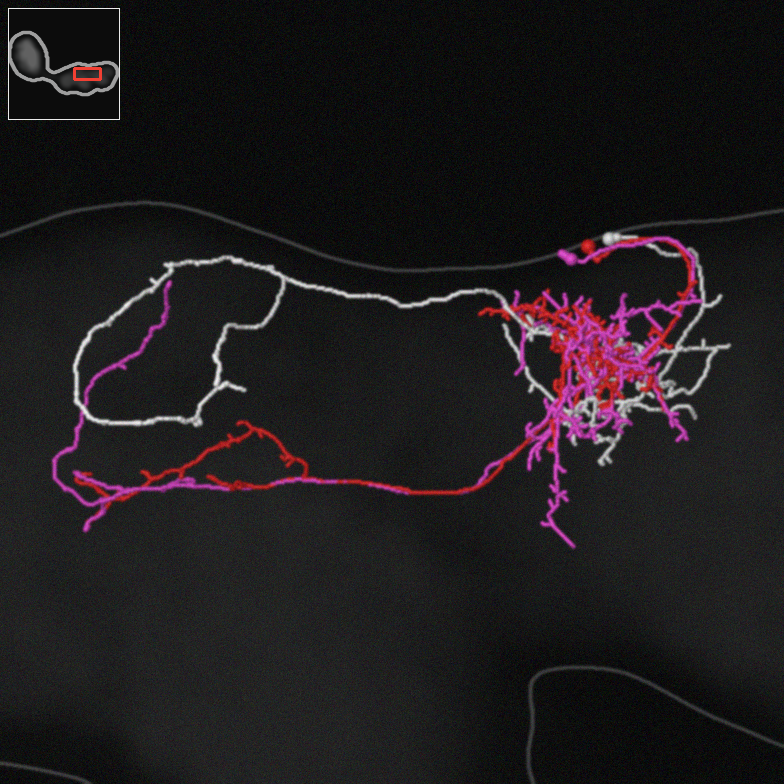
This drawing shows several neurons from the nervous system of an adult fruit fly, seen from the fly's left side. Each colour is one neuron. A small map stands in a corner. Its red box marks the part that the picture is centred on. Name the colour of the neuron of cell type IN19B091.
red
